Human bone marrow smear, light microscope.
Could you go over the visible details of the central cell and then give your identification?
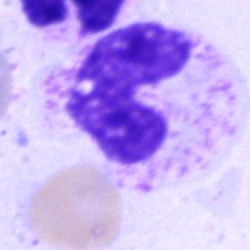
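Faint against the background, the outline of this cell is roughly round. Its chromatin stains dark purple and appears dense, with small paler patches. Abundant pale cytoplasm lies mostly to the right of the nucleus. The cell is a band neutrophil.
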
